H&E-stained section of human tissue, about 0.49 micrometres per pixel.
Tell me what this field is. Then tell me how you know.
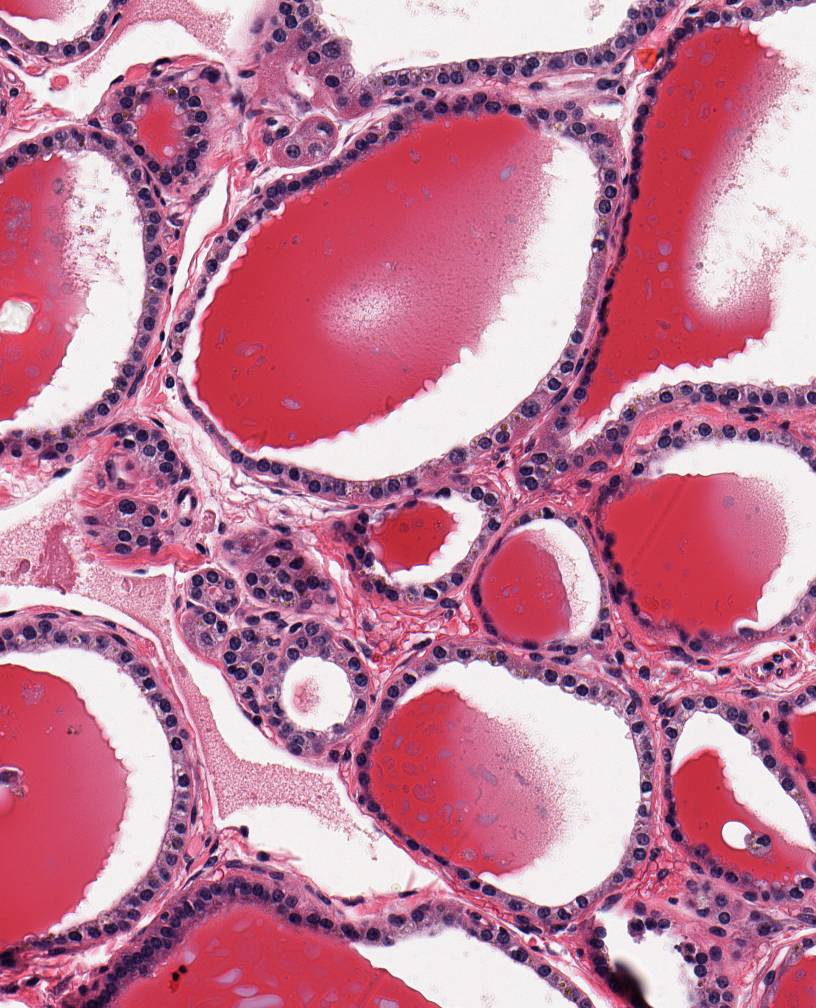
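The structure shown is the thyroid follicle, repeated across the field. The follicles vary widely in size, the smallest clustered centrally; each holds homogeneous deep pink-red colloid within a single layer of flat-to-low cuboidal cells.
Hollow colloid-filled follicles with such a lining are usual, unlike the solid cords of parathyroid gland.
The colloid is retracted, leaving a clear scalloped gap.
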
